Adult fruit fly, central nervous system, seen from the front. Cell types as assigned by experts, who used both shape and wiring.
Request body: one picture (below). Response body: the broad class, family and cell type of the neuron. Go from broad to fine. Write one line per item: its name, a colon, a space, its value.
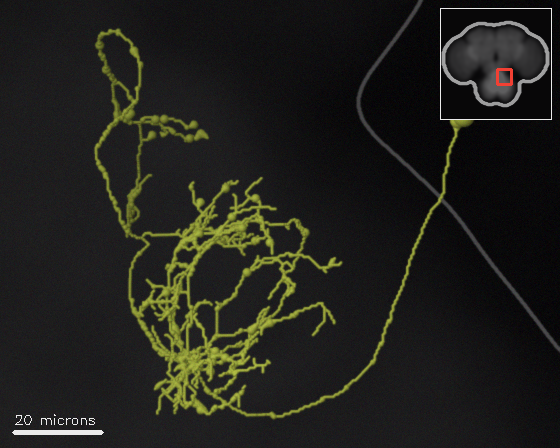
broad class: nerve-cord intrinsic neuron
family: hemilineage 11A
cell type: IN11A036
